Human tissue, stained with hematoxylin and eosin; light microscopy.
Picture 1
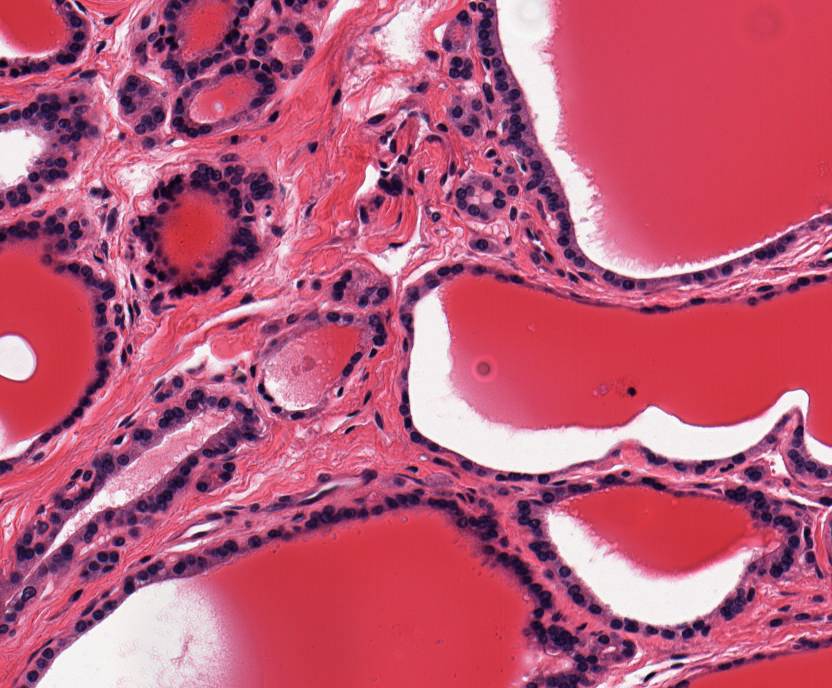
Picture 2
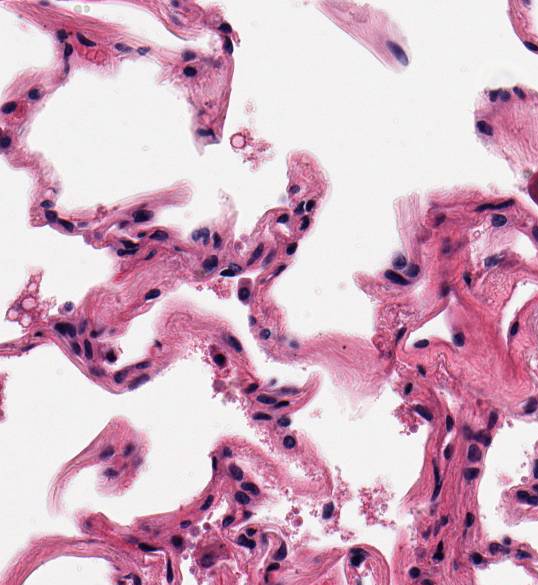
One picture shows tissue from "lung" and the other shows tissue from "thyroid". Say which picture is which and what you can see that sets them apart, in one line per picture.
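Picture 1 – thyroid. The field is made of closed follicles of very unequal size, with the largest at the right and bottom and smaller ones at the upper left.
Picture 2 – lung. No glands or tubules are present in the field.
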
